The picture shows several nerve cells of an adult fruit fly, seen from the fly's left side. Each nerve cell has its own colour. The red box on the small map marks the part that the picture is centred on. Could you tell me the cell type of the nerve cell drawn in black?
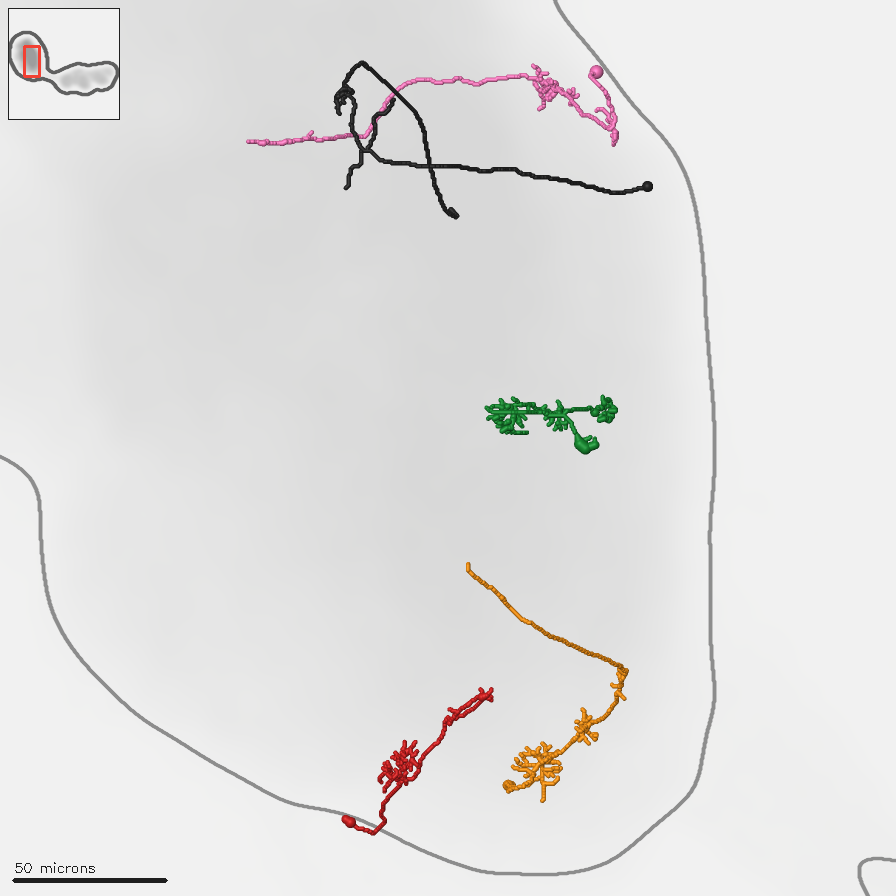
C2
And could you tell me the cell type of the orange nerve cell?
Tm3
